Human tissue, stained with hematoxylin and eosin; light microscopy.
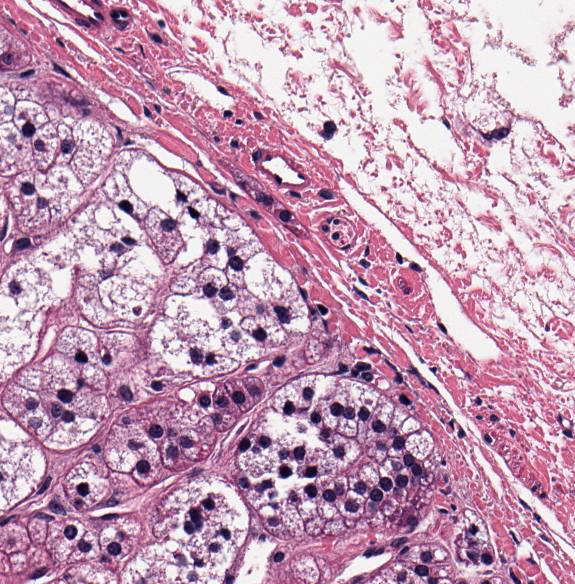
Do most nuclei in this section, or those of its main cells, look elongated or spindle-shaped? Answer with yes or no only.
No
